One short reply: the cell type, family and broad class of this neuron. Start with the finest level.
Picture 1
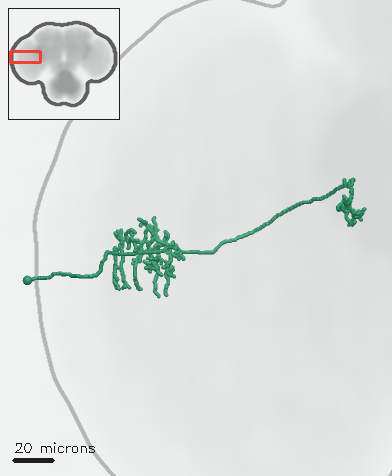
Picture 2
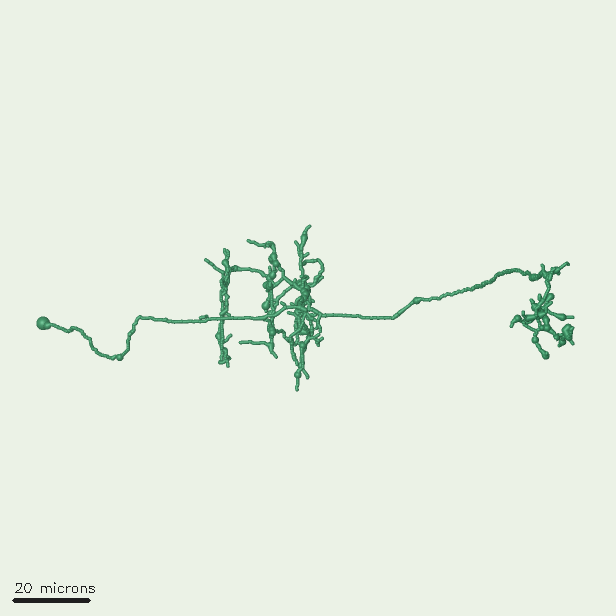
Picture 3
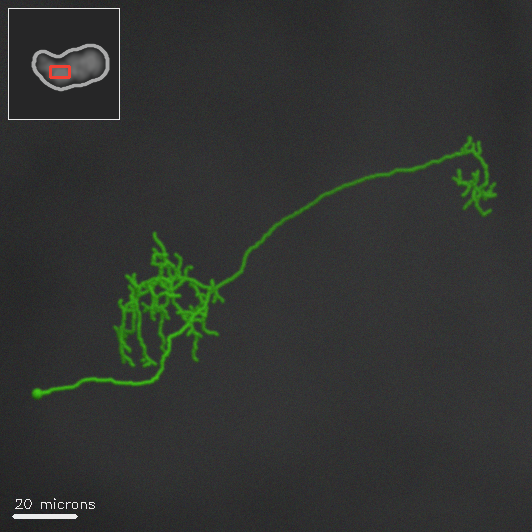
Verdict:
Tm38; Tm; optic-lobe intrinsic neuron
